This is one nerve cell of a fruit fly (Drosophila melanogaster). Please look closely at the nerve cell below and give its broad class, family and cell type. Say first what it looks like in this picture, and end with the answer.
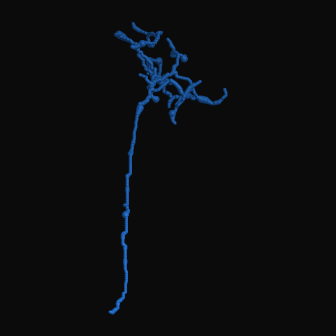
The drawing shows no cell body. In this view it is taller than it is wide. Its broad class is sensory neuron entering the brain. Its family is called class gustatory. Its cell type is LB3b.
